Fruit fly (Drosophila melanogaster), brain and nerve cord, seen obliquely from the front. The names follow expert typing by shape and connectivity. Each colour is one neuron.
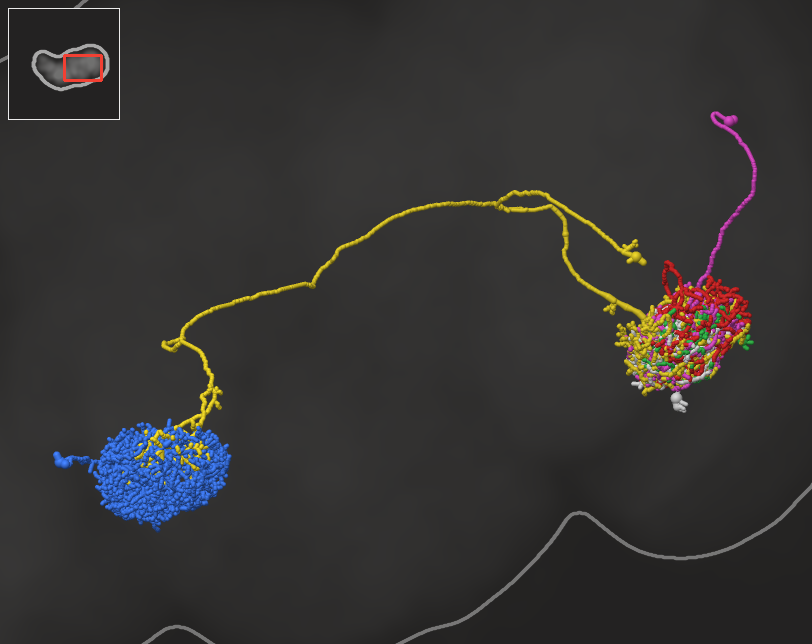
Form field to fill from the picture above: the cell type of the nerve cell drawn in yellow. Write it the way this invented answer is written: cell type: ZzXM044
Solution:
cell type: AVLP200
